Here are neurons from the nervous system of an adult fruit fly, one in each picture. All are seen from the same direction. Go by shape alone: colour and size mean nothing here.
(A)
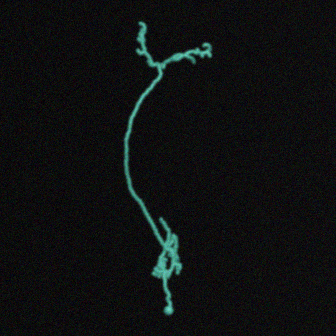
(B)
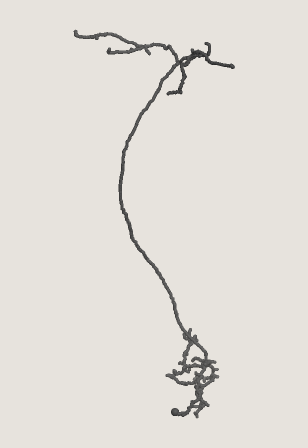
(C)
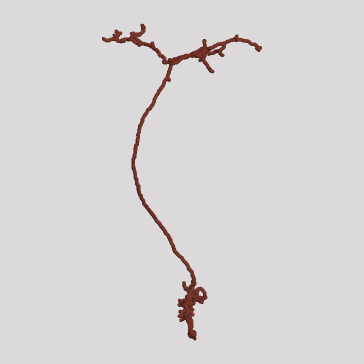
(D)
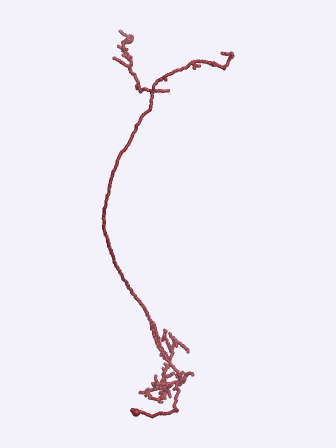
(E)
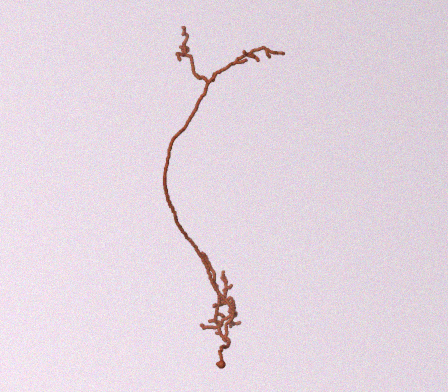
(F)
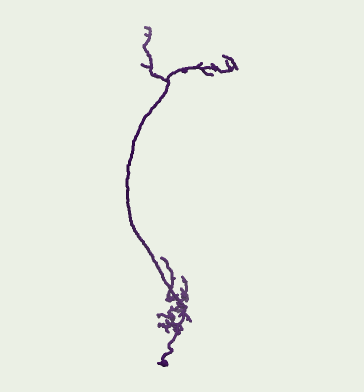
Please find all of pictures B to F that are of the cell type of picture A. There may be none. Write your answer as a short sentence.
Picture D, picture E and picture F are of the same cell type.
